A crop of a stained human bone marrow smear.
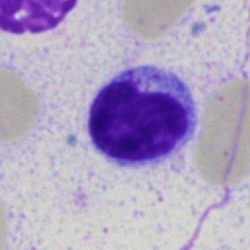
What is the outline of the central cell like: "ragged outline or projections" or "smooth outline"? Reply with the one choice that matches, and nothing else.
Smooth outline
